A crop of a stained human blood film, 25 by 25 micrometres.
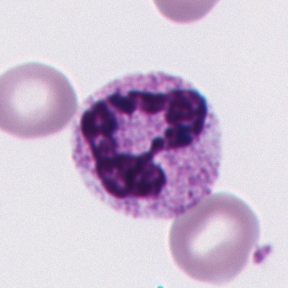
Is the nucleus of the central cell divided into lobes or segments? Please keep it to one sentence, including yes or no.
Yes, there is a nucleus divided into separate lobes in this cell.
